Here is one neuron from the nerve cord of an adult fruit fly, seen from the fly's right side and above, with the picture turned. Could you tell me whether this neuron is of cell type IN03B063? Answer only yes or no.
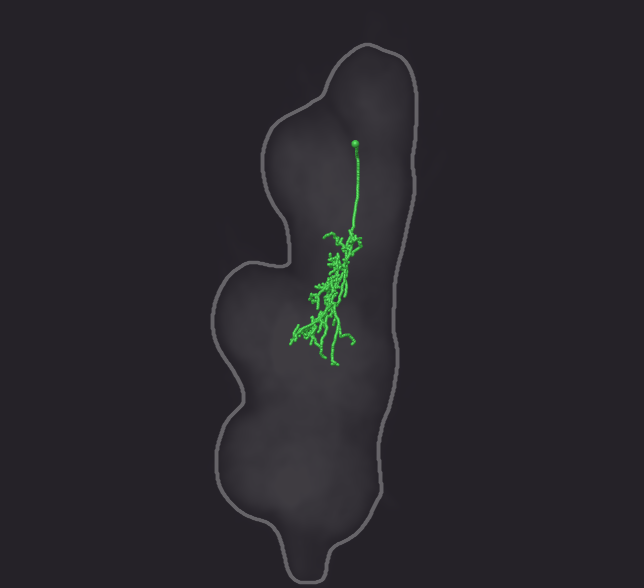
yes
